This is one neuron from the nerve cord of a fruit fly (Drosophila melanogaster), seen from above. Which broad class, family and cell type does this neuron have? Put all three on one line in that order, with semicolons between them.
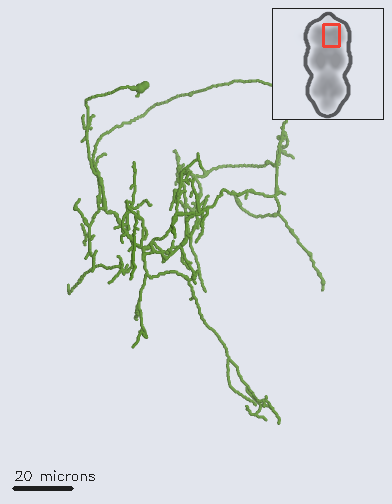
nerve-cord intrinsic neuron; hemilineage 01A; IN01A069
